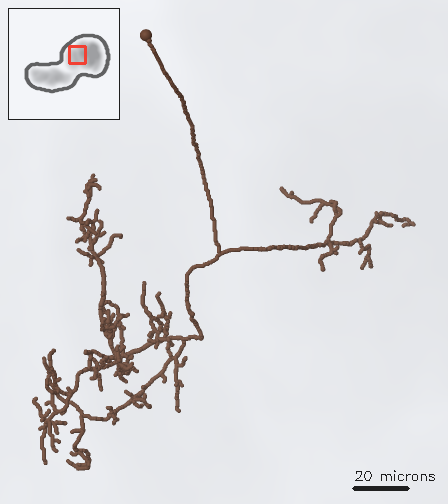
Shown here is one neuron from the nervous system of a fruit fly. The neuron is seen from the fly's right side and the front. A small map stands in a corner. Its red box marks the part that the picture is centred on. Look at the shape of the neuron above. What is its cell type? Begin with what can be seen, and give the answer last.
From top to bottom in the picture it spans about 160 microns. Dozens of branch ends can be seen. This is a visual projection neuron. It is of cell type LPLC4.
